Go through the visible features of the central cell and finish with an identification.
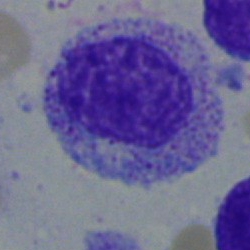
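Looking at the nucleus, I notice it sits toward the upper part of the cell, which leaves a wider band of cytoplasm below it. Between its granules, that cytoplasm is pale greyish-blue. Many fine purple-red granules are scattered throughout it. The chromatin is dark purple and somewhat clumped, with paler streaks between the darker areas. This is a myelocyte.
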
